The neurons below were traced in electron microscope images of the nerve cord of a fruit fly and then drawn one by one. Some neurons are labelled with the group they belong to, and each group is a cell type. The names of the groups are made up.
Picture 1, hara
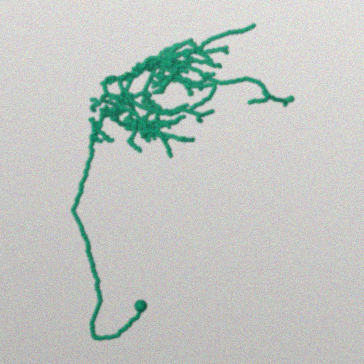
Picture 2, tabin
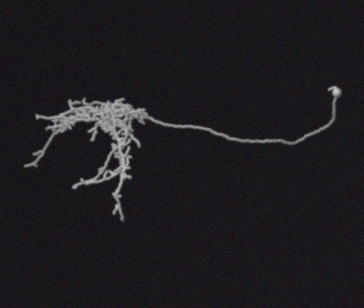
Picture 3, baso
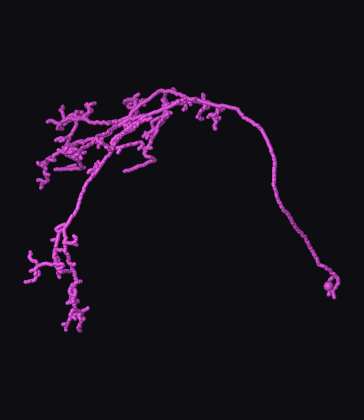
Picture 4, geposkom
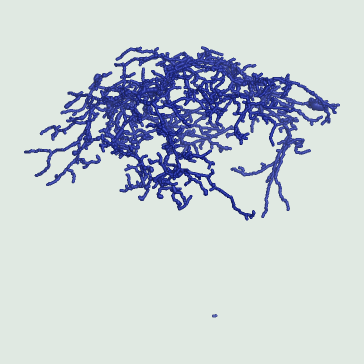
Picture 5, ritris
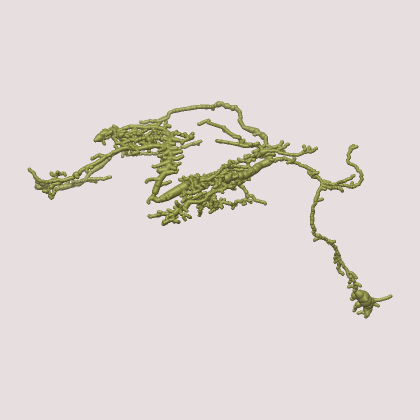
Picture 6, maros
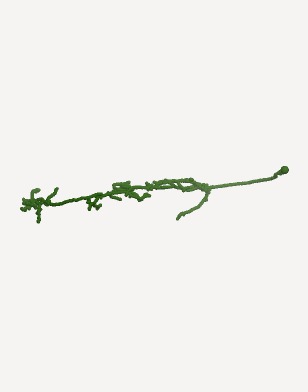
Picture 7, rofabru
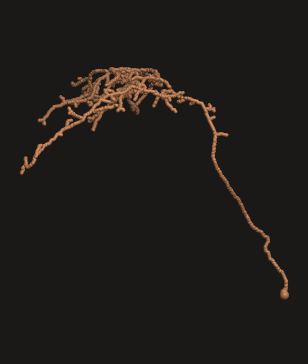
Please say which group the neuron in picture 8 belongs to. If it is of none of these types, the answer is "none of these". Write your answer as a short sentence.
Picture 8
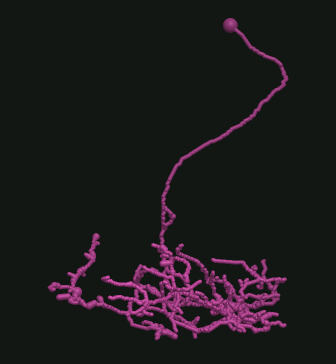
It belongs to rofabru.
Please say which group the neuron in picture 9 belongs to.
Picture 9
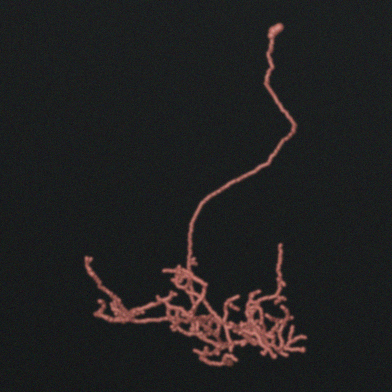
It belongs to rofabru.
